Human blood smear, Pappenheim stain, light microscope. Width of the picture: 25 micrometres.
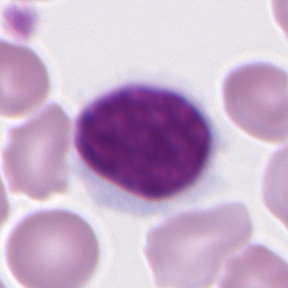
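Hairy cell, the nucleated cell at the centre of this stained smear of human peripheral blood. Its nucleus is oval, about 11 by 9 micrometres, with a smooth outline and no indentation. The chromatin is dark purple and condensed into coarse clumps. Only a scanty rim of pale greyish-blue cytoplasm surrounds it, so the nucleus nearly fills the cell.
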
